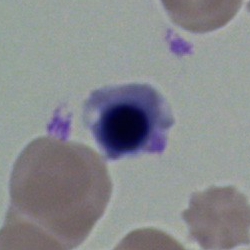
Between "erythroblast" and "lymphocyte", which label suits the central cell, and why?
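Erythroblast, not lymphocyte. Deciding point: the chromatin is very dark and dense, with no visible internal pattern.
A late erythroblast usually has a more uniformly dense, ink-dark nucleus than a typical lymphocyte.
Also seen: pale blue-violet cytoplasm forming a rim around the nucleus, wider on the right than on the left. A small purple clump sits at the lower right edge of the cell.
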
